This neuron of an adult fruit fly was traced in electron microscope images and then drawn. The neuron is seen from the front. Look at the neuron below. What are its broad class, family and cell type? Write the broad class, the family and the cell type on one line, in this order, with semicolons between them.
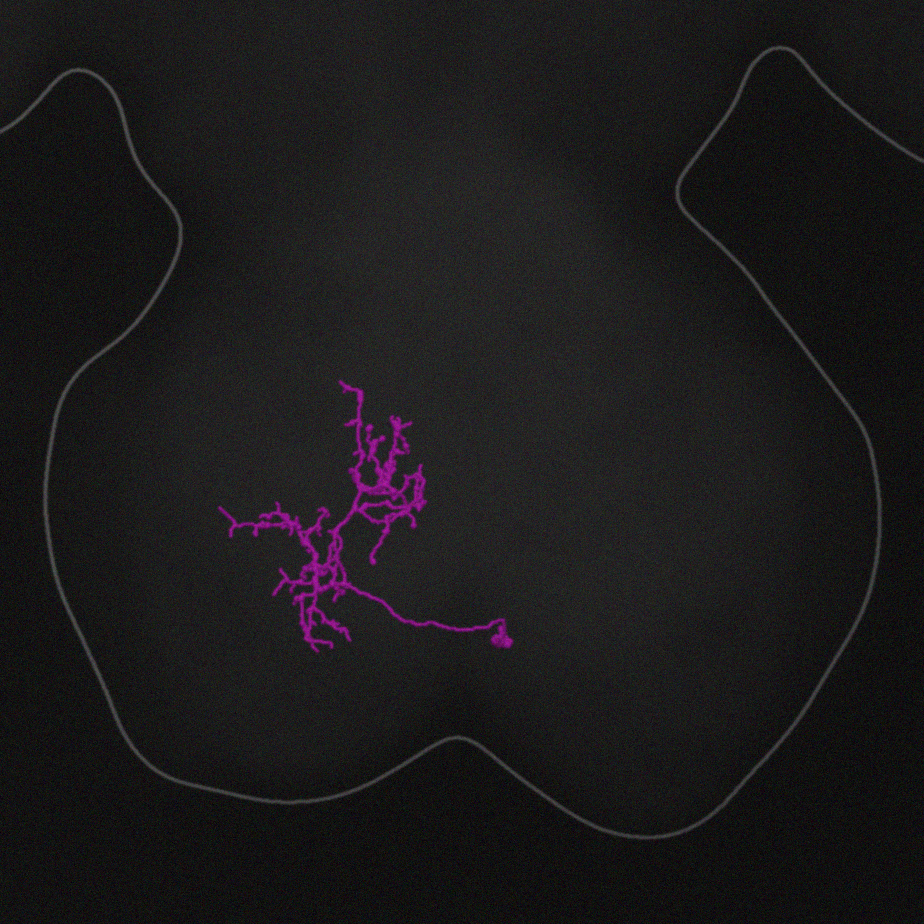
nerve-cord intrinsic neuron; hemilineage 13B; IN13B076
